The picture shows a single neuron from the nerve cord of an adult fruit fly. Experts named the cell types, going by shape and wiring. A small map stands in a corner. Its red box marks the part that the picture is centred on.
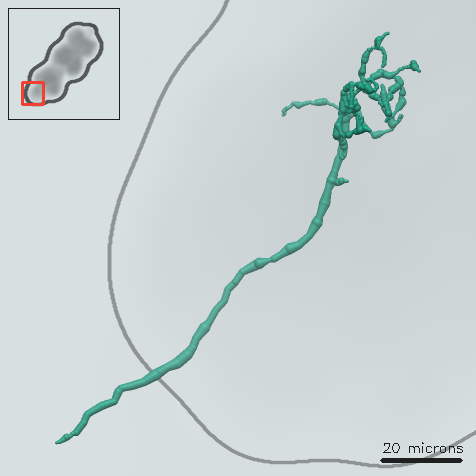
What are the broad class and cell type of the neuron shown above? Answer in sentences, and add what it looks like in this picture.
This is a nerve-cord intrinsic neuron. Its cell type is INXXX405. The drawing shows no cell body. By the scale bar it is about 100 microns tall in this view.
